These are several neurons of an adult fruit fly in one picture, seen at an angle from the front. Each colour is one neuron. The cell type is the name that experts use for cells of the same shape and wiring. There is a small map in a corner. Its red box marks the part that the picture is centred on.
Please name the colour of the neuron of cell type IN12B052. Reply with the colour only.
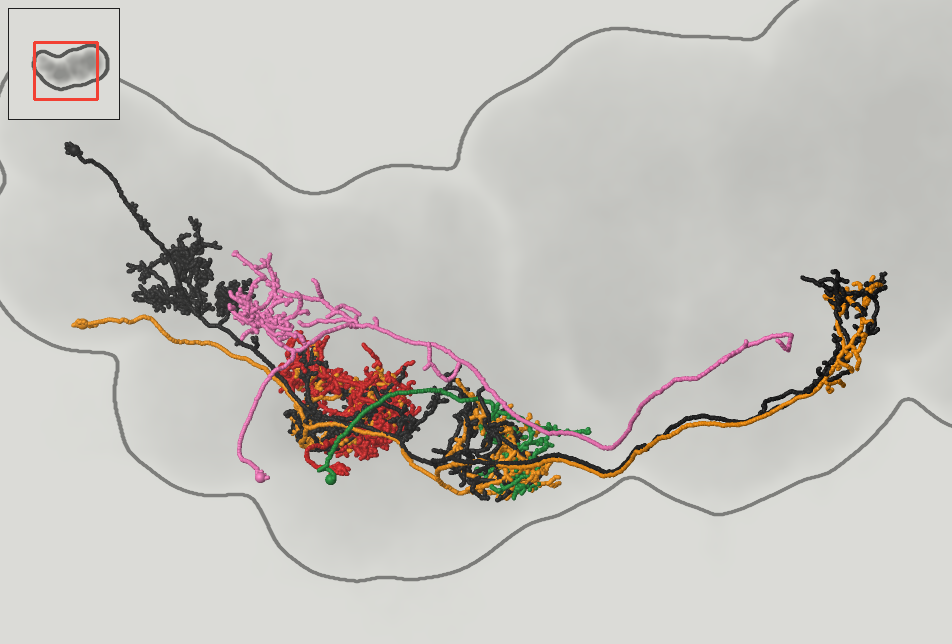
green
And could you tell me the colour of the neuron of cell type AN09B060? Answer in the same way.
black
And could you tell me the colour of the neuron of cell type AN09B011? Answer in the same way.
orange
